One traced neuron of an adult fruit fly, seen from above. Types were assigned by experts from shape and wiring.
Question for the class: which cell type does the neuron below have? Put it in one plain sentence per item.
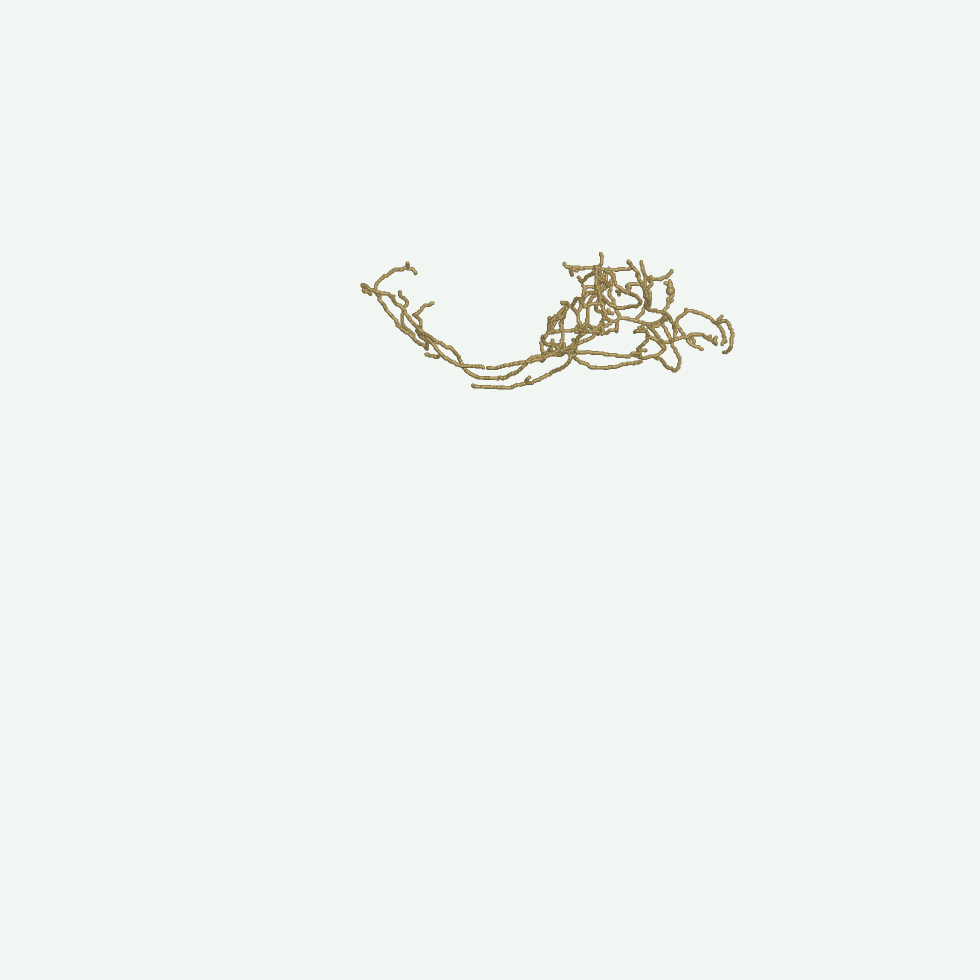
The cell type is v2LN3A1_a.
